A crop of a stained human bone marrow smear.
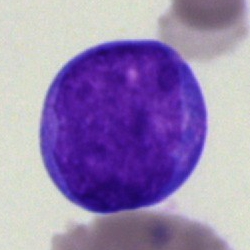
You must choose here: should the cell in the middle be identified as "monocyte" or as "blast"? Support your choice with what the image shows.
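This cell is a blast. The cytoplasm decides it: only a very thin rim of deep blue cytoplasm is seen around the nucleus.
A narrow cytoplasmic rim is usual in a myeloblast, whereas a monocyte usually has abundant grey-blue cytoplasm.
The cell's outline is round and smooth, and no vacuoles are visible. Its chromatin is finely mottled with small paler patches and no coarse dark blocks.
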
